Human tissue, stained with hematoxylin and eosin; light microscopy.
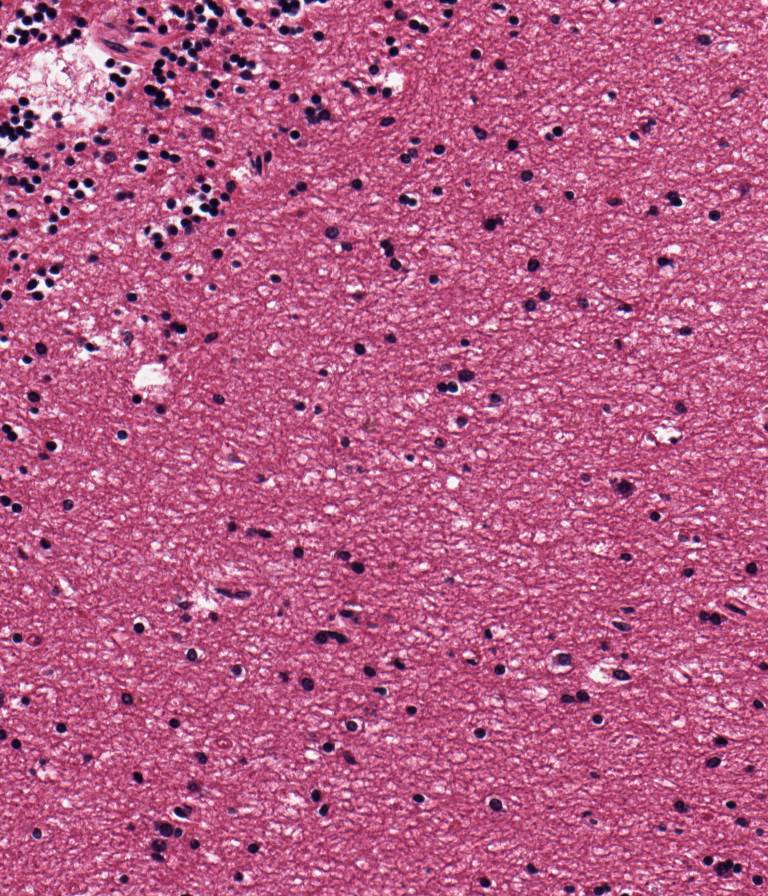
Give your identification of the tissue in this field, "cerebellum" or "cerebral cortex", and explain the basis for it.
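This is cerebellum. What decides it is the dense band of closely packed small dark nuclei in the upper left corner of the field.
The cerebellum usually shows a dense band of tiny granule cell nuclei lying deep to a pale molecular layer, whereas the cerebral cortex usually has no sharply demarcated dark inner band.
The rest of the field is sparsely cellular pink tissue with nuclei spread fairly evenly through it. These scattered nuclei are small, round and darkly stained, and many are surrounded by a clear halo.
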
